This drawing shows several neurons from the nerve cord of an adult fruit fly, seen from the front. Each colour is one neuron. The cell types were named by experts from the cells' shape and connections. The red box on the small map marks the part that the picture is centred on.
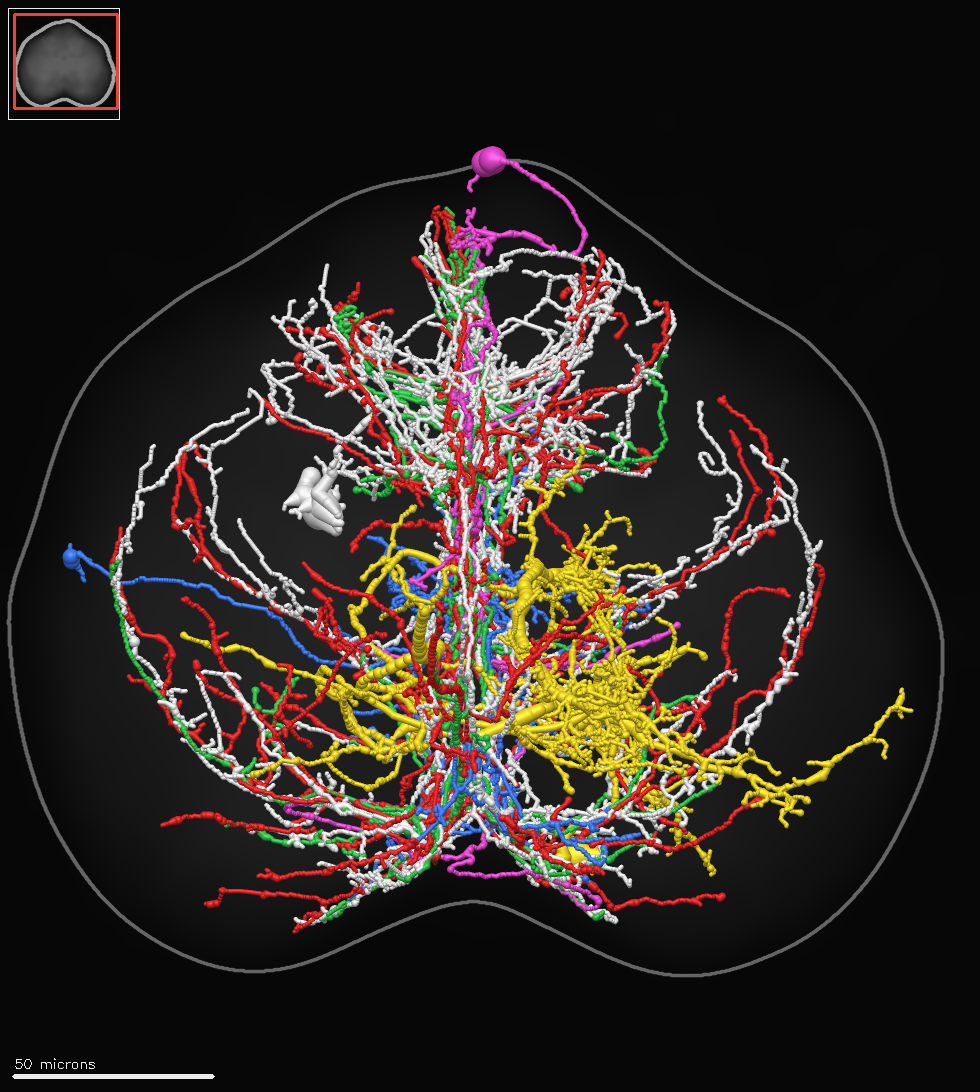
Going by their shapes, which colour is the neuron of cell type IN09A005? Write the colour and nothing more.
magenta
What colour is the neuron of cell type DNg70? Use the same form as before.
green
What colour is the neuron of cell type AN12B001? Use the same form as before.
yellow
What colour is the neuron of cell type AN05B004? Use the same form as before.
white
